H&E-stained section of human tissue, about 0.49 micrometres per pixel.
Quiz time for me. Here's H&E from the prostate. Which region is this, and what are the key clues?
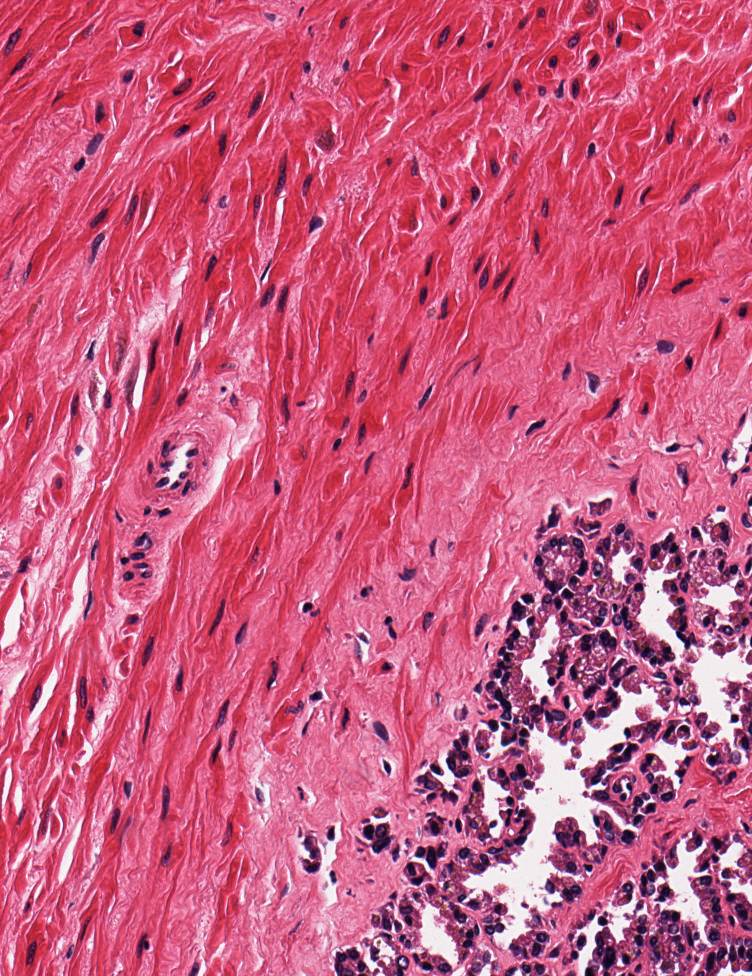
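Fibromuscular stroma is the part shown. Check one: bundles of smooth muscle fill most of the field, their spindle-shaped cells carrying elongated, blunt-ended nuclei in bright pink cytoplasm.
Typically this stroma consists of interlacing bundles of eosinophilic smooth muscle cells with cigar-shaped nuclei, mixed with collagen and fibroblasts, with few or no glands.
Check two: the only epithelium is a crowded cluster confined to the lower right corner, with dark, overlapping nuclei set around branching, slit-like empty spaces.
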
